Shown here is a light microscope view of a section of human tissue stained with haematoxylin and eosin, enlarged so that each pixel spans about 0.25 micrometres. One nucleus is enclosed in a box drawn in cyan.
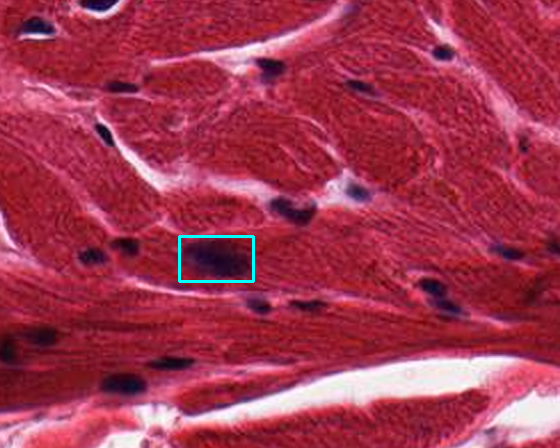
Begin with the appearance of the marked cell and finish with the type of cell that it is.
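The nucleus is oval with blunt ends, and its long axis runs in the same direction as the fibre it sits in. The nucleus is dark purple, and it is larger and plumper than the thin dark nuclei scattered nearby. The nucleus lies in the middle of the fibre, with red cytoplasm above and below it. The cytoplasm is abundant and deep red, with fine streaks running lengthwise. The fibre runs side by side with neighbouring red fibres in the same direction, and a thin pale strand runs just below it. This is a cardiomyocyte.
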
